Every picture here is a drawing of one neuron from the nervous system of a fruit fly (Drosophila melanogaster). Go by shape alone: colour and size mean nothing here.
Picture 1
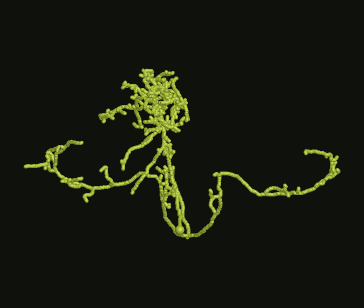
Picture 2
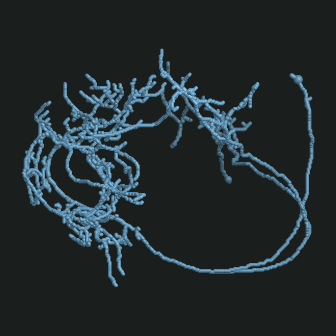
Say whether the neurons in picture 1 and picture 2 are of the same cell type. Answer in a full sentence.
They are of different cell types.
